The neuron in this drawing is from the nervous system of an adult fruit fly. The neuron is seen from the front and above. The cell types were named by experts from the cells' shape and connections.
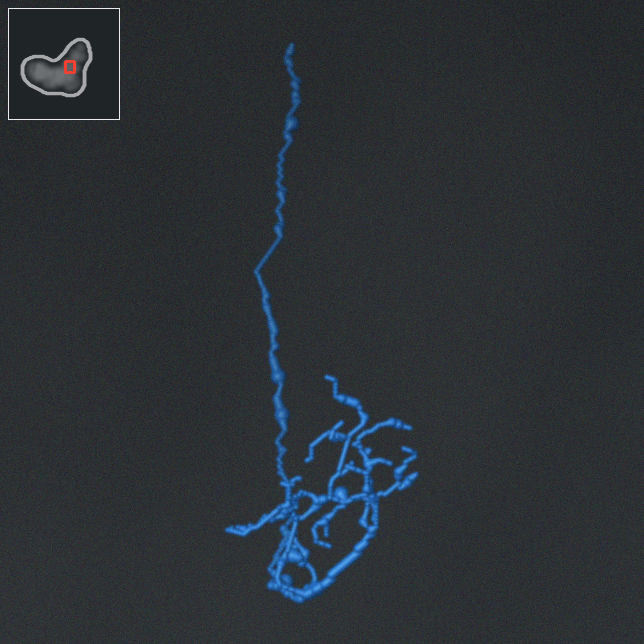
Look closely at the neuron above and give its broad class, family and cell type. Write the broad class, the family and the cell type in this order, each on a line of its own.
sensory neuron entering the nerve cord
class gustatory
LgLG1b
